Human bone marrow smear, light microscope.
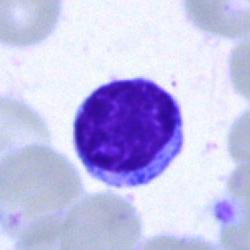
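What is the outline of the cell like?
Round and smooth.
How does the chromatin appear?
Dense, deep purple and coarsely clumped.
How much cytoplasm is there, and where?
Scant, a narrow crescent along the lower edge.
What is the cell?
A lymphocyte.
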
